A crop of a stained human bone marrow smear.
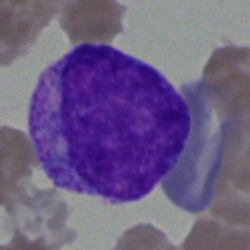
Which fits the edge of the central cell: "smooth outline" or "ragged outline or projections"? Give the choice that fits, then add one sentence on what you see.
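Smooth outline. The cell is roughly round with a smooth edge.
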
